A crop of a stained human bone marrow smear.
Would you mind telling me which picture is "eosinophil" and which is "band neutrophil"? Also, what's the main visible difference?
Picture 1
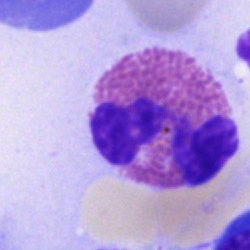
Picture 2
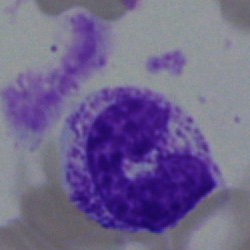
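Going by the two pictures, the eosinophil is in picture 1 and the band neutrophil is in picture 2. Both cells are round in outline, the second only roughly so. In the band neutrophil, the nucleus is indented, with a pale cleft near its middle, and the chromatin is dark purple and coarsely clumped.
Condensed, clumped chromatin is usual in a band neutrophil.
The eosinophil's chromatin is dense and dark purple, and I see no nucleoli in it. Its granules are of fairly uniform size and spread throughout the cytoplasm.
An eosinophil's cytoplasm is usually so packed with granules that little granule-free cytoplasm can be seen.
Against the eosinophil's lower edge lies a pale red cell with no nucleus. Beside the band neutrophil, at its upper left and separate from it, lies an irregular granular purple mass.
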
